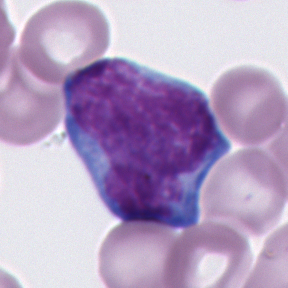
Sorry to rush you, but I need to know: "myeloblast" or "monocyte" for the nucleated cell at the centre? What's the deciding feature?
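This is a myeloblast. What decides it is how little cytoplasm there is: the nucleus fills about 70% of the cell's area, leaving only a rim of cytoplasm, widest at the lower left.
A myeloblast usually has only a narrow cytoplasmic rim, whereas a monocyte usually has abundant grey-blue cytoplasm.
The nucleus is a single unlobed mass with no distinct nucleolus, and no granules are visible in the cytoplasm.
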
